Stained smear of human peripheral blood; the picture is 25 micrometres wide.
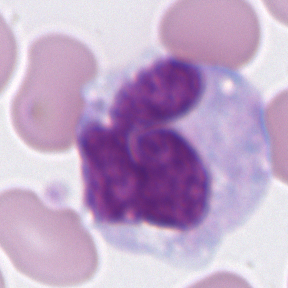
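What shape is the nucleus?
It is folded over on itself, its parts overlapping in the middle.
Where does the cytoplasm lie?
Abundant, mostly right of the nucleus, holding a small clear vacuole near the upper right edge.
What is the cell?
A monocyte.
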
